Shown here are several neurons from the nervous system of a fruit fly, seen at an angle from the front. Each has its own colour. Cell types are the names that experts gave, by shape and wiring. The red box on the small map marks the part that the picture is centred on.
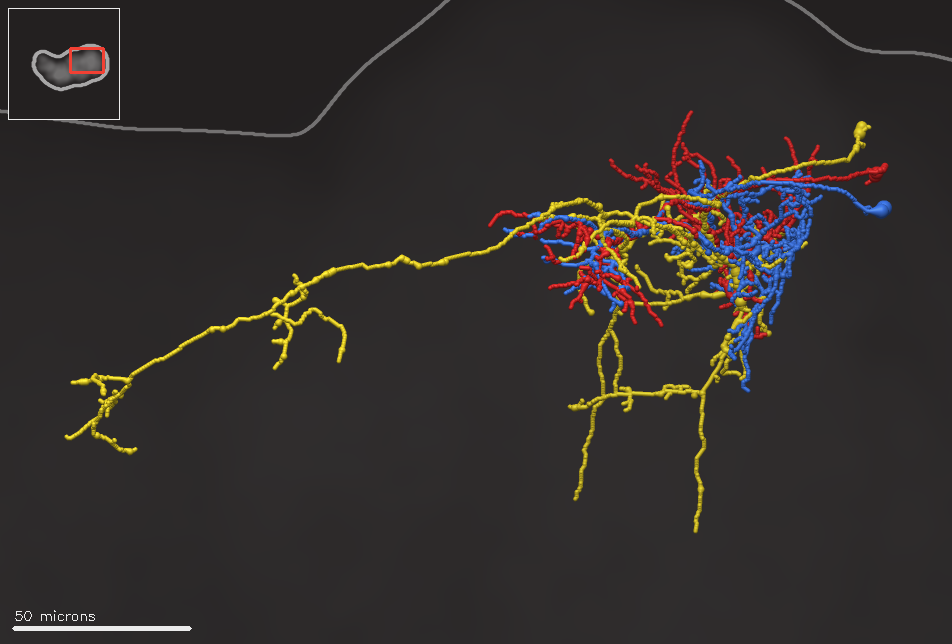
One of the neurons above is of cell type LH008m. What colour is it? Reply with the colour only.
blue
